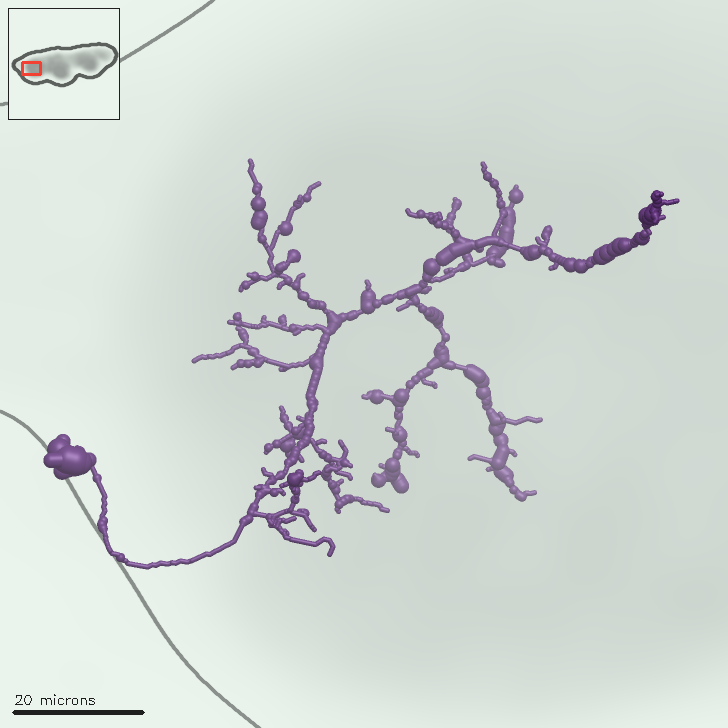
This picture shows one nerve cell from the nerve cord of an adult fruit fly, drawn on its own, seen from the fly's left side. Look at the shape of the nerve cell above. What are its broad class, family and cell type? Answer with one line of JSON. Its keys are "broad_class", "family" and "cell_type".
{"broad_class": "nerve-cord intrinsic neuron", "family": "hemilineage 13A", "cell_type": "IN13A063"}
